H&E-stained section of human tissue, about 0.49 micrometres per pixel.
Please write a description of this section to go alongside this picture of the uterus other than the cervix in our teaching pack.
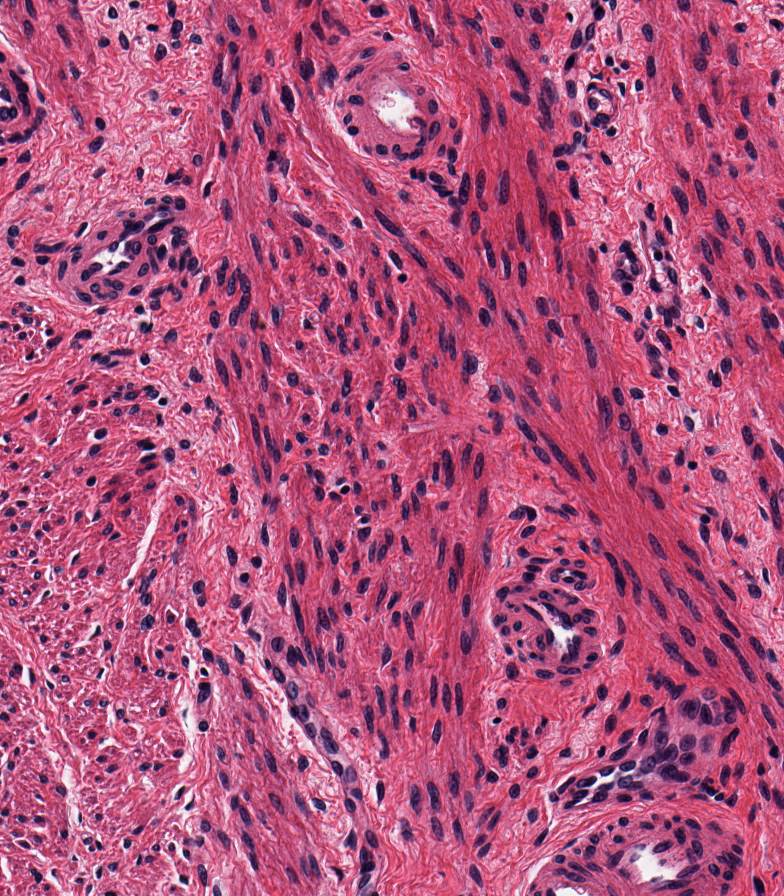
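Let me see: the field is built of spindle cells, grouped into fascicles that cross one another in different directions. Their nuclei are long and cigar-shaped, with blunt ends. The cytoplasm is plentiful, fibrillar and brightly eosinophilic. And in the lower left, one fascicle has been cut across, so its nuclei look round there, and some of them sit in a clear perinuclear halo.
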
